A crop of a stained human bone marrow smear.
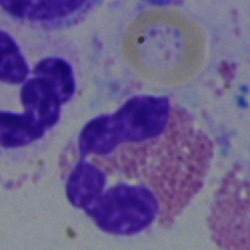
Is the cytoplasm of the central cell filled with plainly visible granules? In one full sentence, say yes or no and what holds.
Yes, many granules can be seen in the cytoplasm of the cell.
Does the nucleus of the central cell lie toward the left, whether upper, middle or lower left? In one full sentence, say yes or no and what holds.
Yes, the nucleus is found toward the left, whether upper, middle or lower.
